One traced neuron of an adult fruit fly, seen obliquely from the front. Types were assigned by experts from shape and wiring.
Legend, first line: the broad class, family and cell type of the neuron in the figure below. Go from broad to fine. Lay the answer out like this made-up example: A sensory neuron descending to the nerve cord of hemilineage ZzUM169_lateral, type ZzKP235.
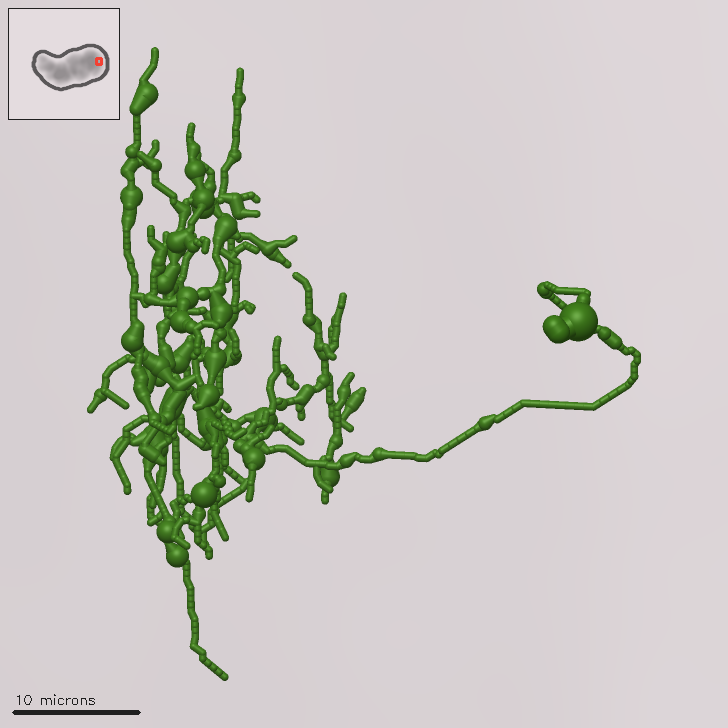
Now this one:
An optic-lobe intrinsic neuron of the Cm family, type Cm3.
